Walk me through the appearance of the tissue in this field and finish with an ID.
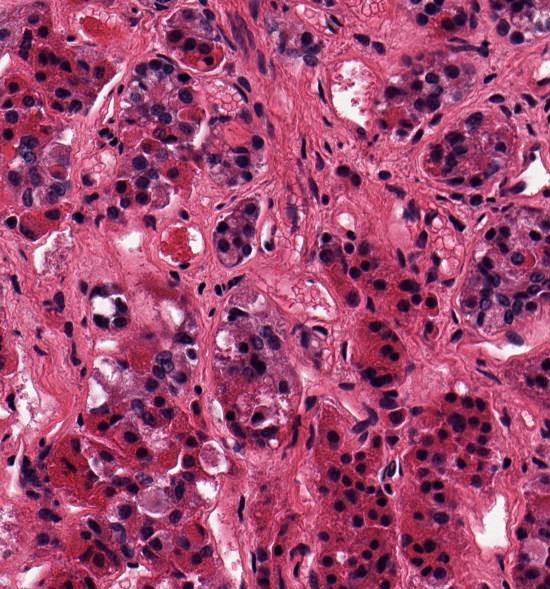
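Throughout the field, cells are arranged in rounded nests and cords separated by bands of fibrous tissue. These pink bands contain scattered spindle-shaped nuclei. The nest cells have round, dark nuclei of fairly uniform size. Mixed into the nests, especially in the upper half, are other cells with pale, finely vacuolated cytoplasm. The tissue is pituitary.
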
